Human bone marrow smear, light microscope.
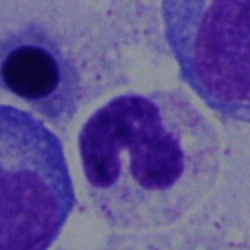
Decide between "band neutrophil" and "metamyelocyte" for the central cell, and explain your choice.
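It is a band neutrophil. Look first at the nucleus, bent into a horseshoe with its notch opening downward. Then the cytoplasm: pale greyish-lilac, scattered with fine pinkish-purple granules, and widest on the right side of the nucleus.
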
